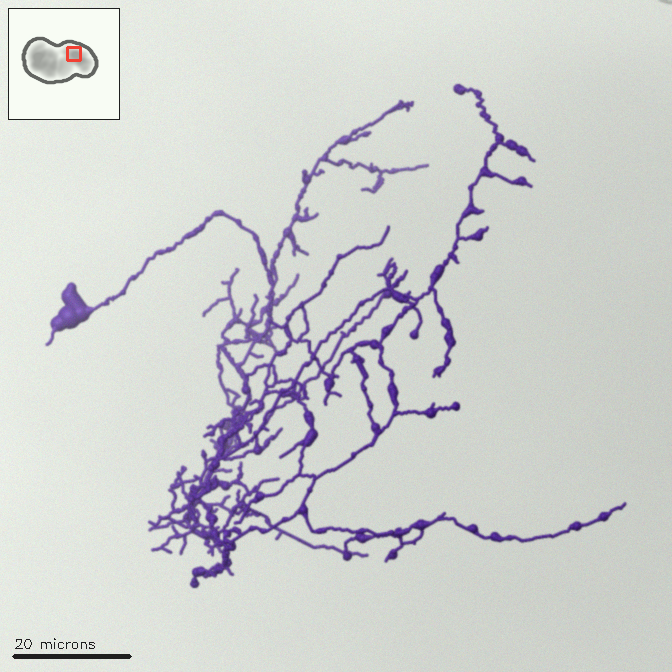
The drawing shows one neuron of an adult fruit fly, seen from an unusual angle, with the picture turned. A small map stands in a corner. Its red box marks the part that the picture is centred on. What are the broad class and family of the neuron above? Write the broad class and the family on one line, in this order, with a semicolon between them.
nerve-cord intrinsic neuron; hemilineage 08A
